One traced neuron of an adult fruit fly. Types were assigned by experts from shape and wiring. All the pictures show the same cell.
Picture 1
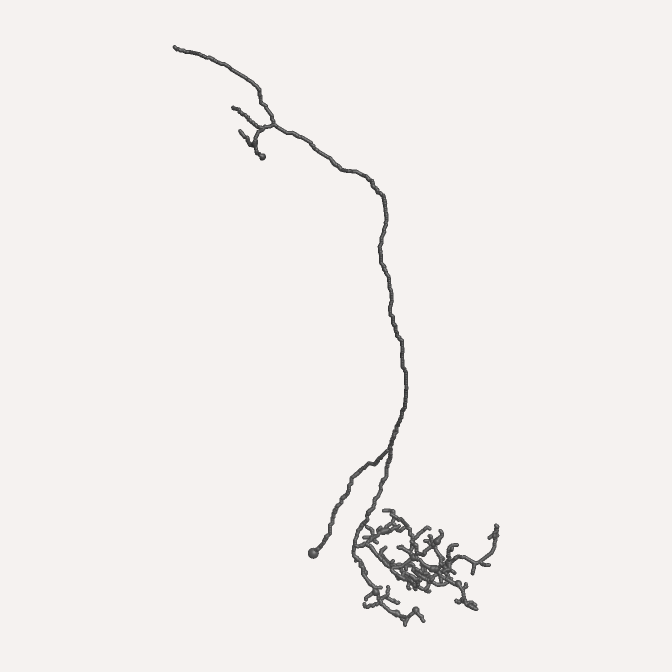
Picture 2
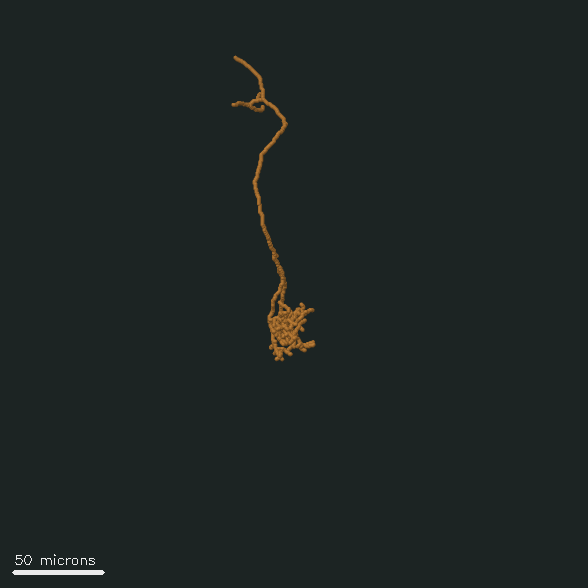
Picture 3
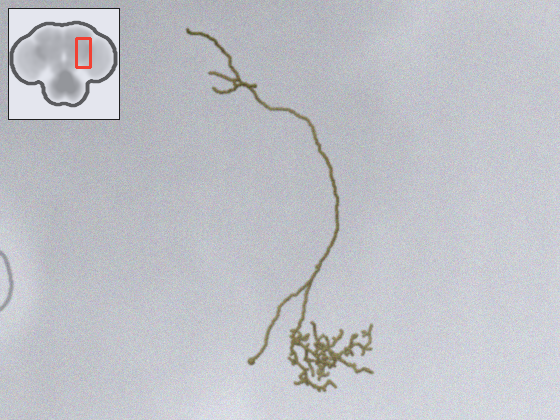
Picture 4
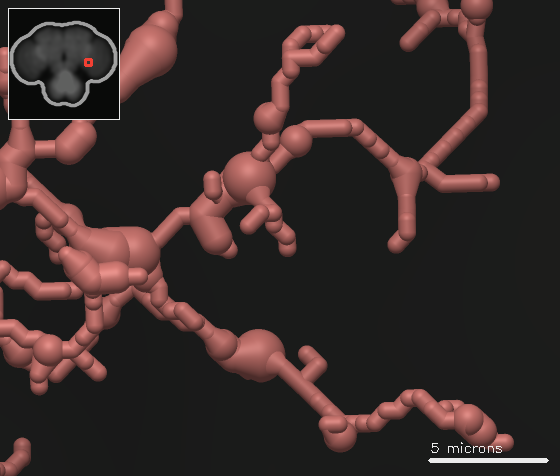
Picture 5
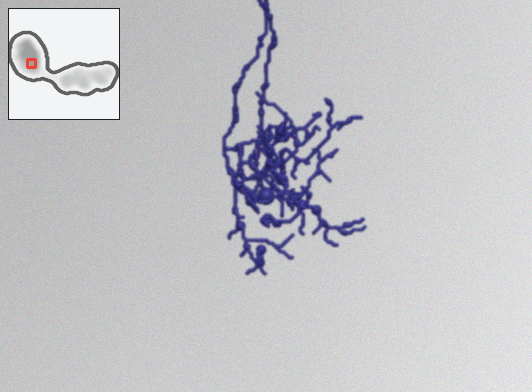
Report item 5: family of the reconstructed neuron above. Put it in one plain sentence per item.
The family is LoVP.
